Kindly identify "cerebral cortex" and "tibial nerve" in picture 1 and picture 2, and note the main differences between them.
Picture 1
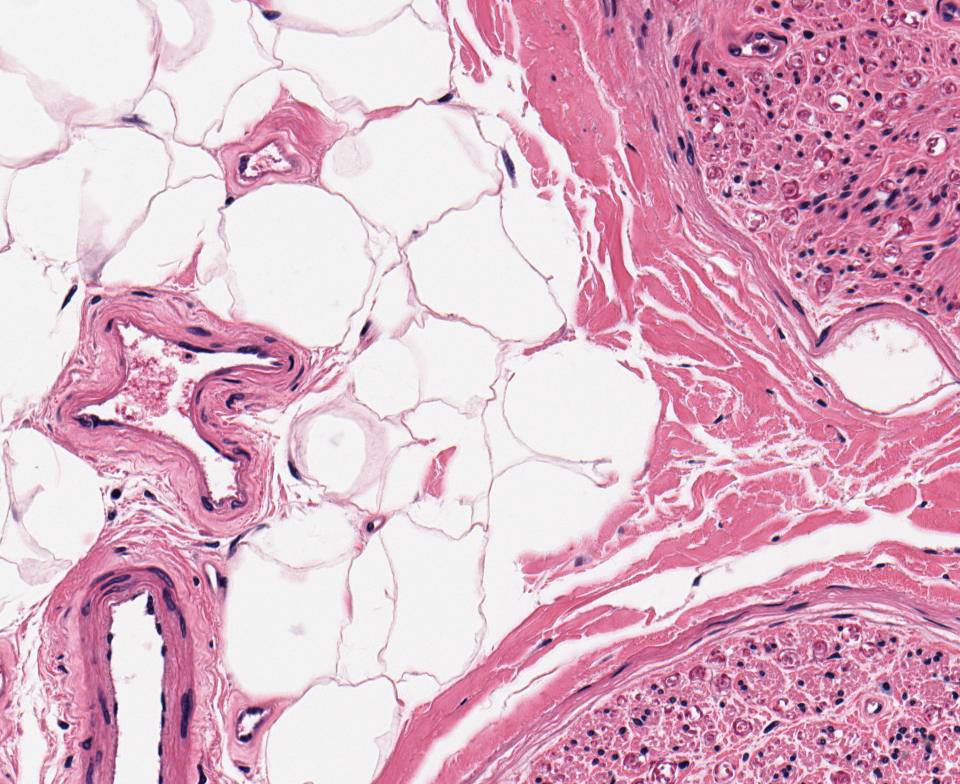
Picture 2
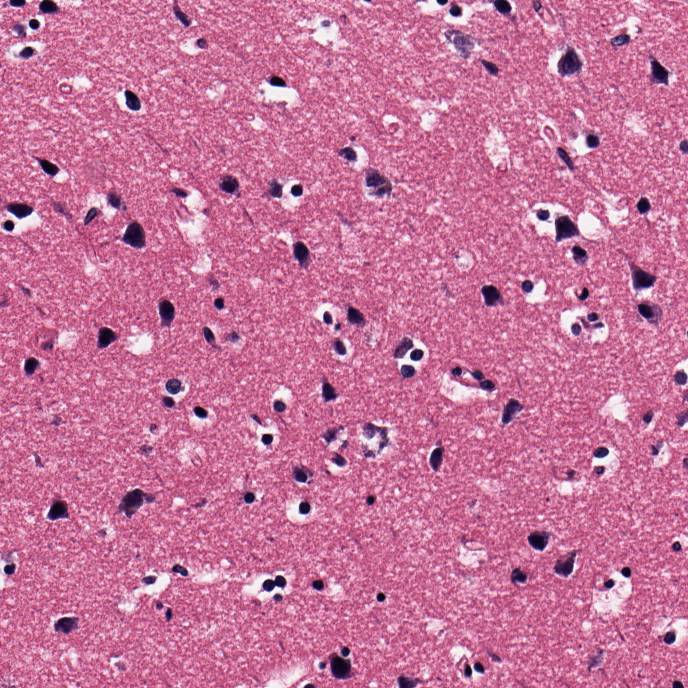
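Picture 1 is tibial nerve; picture 2 is cerebral cortex. Check fibres: picture 1 has nerve fibres cut across within fascicles, round pink profiles with pale halos, while picture 2 has evenly textured neuropil without bundles running one way. Check cells: picture 1 has large adipocytes with single clear vacuoles and flattened nuclei pressed to their edges; picture 2 has cells scattered singly or in small groups in granular pink neuropil. Check vessels: picture 1 has a folded-walled vessel holding red blood cells among the fat; picture 2 has no large ones.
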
